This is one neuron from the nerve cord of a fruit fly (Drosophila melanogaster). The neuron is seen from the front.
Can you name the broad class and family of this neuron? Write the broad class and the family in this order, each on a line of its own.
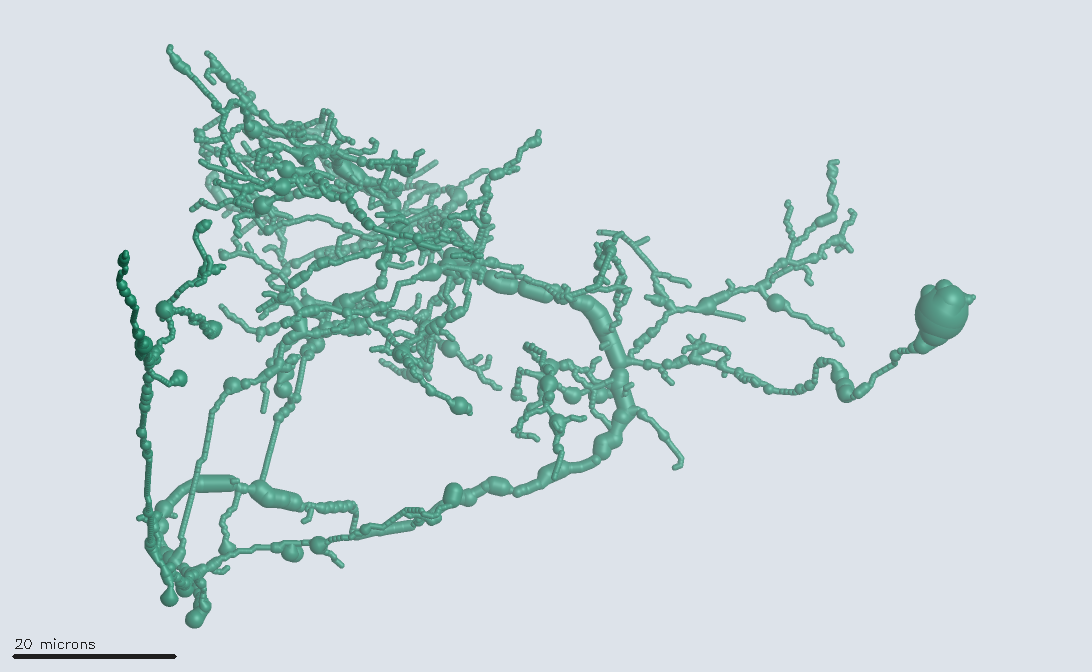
ascending neuron
hemilineage 17A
